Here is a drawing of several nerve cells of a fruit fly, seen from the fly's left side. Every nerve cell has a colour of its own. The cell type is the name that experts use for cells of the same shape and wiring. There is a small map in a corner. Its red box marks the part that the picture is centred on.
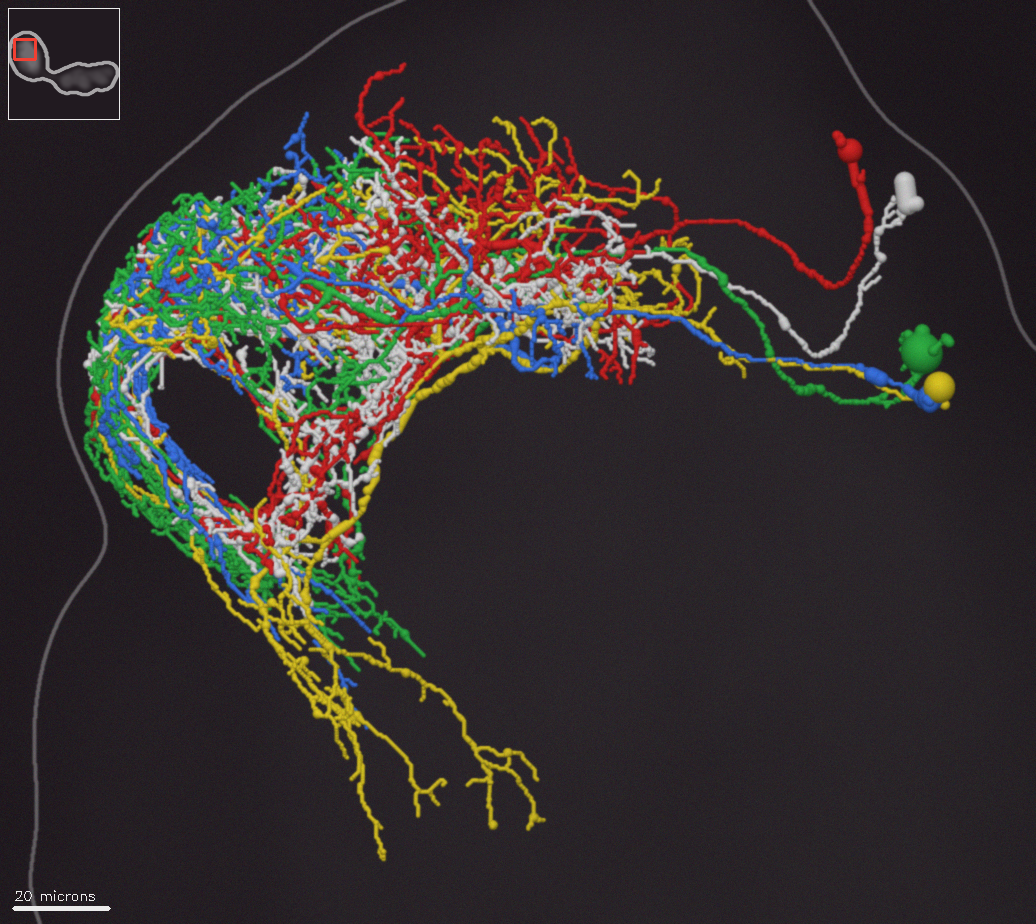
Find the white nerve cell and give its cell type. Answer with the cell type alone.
SMP376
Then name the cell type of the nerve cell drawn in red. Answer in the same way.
SMP178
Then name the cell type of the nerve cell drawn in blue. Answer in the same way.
SMP273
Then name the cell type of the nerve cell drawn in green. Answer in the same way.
SMP385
